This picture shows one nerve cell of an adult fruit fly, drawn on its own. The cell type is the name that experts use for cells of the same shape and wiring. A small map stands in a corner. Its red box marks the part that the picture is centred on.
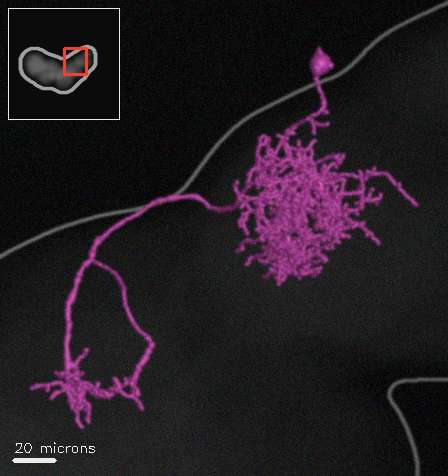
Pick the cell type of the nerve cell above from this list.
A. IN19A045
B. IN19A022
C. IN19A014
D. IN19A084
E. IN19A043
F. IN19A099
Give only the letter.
C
